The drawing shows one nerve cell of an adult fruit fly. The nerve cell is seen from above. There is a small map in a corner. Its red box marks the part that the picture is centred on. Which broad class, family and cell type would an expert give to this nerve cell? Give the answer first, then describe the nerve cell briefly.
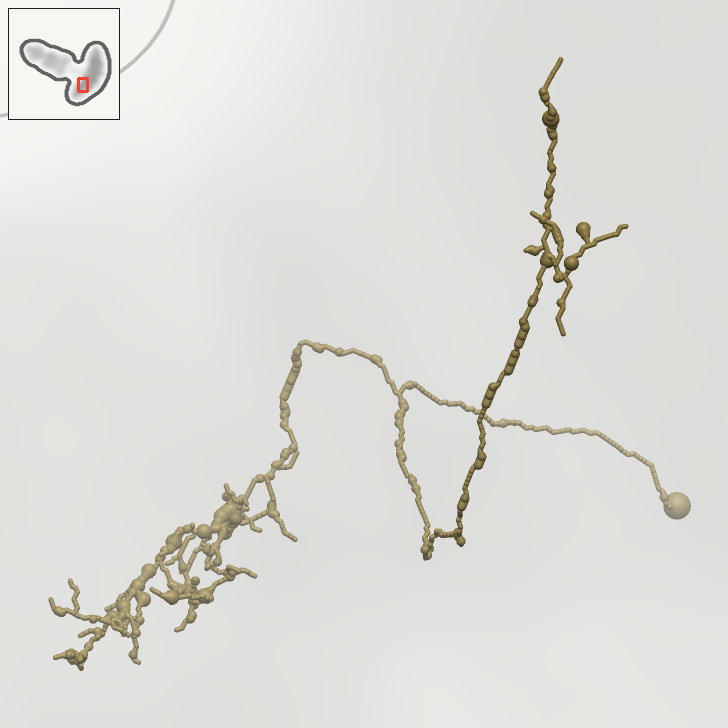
It is a visual projection neuron. The family is LC. The cell type is LC24. It is in the brain and does not reach the nerve cord. In this view it is about as wide as it is tall.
